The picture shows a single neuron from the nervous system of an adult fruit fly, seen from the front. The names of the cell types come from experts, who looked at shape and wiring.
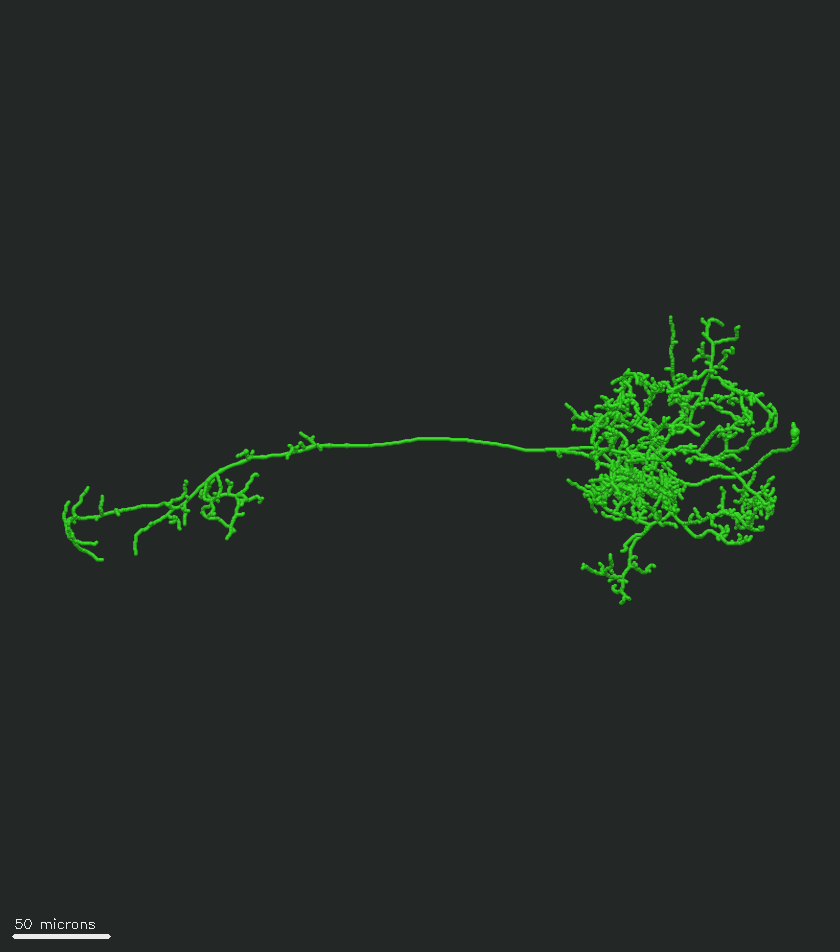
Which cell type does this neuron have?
PVLP151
